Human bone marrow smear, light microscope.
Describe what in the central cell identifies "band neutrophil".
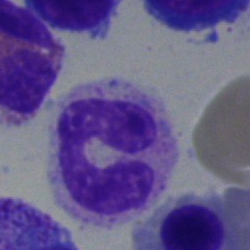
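Two findings go with the name band neutrophil. First, the nucleus is bent into a C shape that opens towards the right.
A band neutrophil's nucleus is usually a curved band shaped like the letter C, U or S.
Second, the chromatin is dark purple and coarsely clumped.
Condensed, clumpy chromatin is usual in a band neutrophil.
Around the nucleus lies a moderate rim of pale lilac cytoplasm holding fine, faint pinkish-purple granules.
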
